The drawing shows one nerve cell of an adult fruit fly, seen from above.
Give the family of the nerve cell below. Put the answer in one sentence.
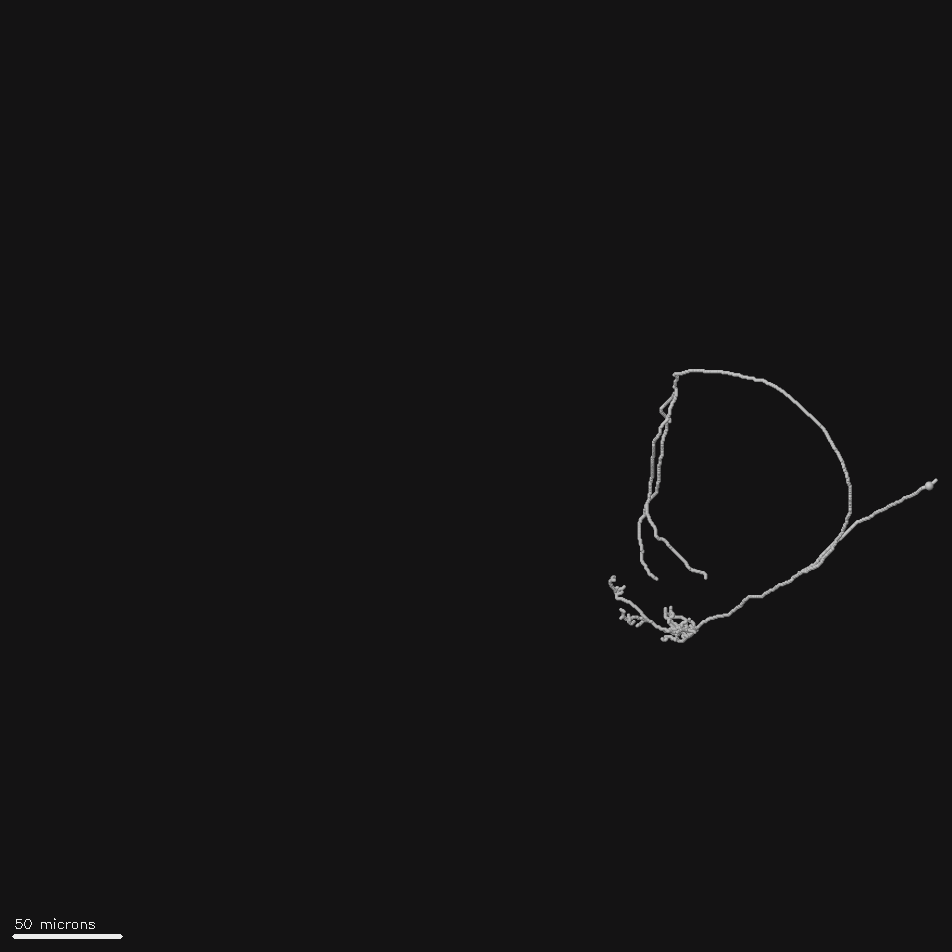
The family is hemilineage SLPa&l1_lateral.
